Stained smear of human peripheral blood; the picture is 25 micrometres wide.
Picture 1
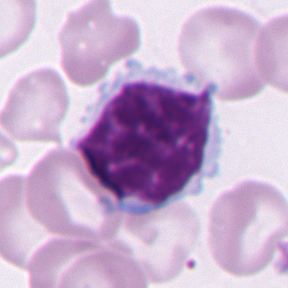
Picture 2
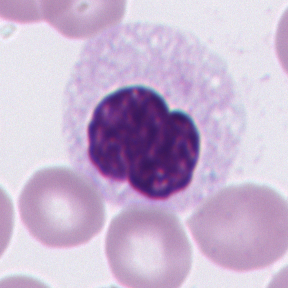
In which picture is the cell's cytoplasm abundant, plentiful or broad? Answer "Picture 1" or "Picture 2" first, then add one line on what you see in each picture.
Picture 2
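Picture 1: The cytoplasm forms only a thin rim around the nucleus.
Picture 2: The cytoplasm is abundant, forming a wide zone around the nucleus.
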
